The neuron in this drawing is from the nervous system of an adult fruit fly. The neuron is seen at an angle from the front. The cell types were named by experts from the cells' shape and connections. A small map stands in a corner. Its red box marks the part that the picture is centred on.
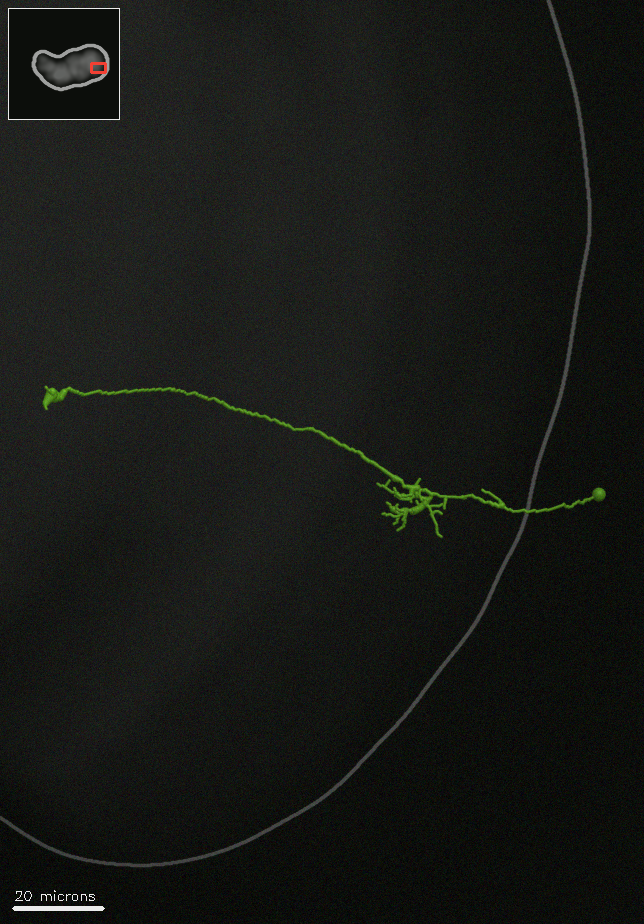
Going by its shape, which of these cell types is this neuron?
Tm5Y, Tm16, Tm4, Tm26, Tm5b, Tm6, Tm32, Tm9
Tm9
